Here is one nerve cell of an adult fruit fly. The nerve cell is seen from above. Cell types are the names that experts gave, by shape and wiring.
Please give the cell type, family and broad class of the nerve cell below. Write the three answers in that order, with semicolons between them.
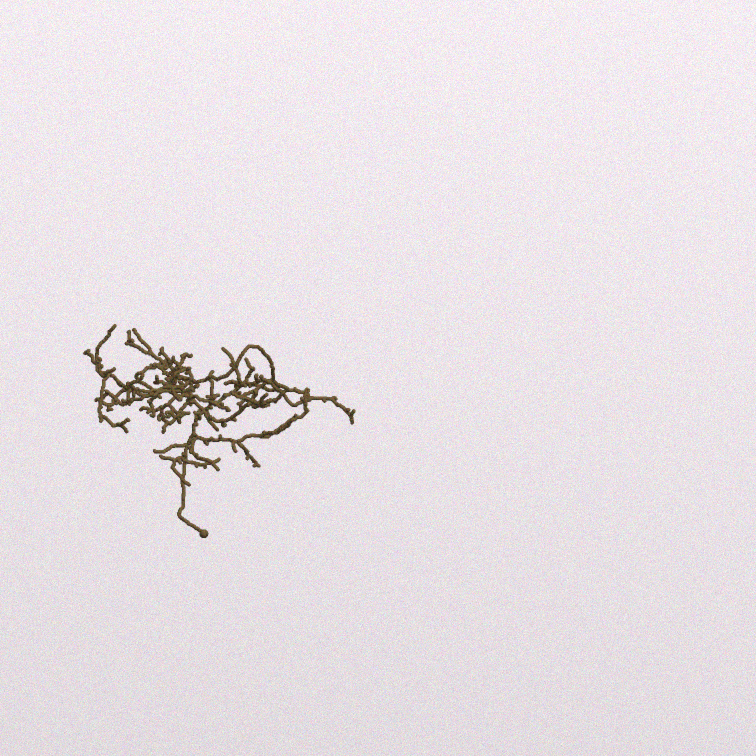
CL268; hemilineage DL1_ventral; central-brain intrinsic neuron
